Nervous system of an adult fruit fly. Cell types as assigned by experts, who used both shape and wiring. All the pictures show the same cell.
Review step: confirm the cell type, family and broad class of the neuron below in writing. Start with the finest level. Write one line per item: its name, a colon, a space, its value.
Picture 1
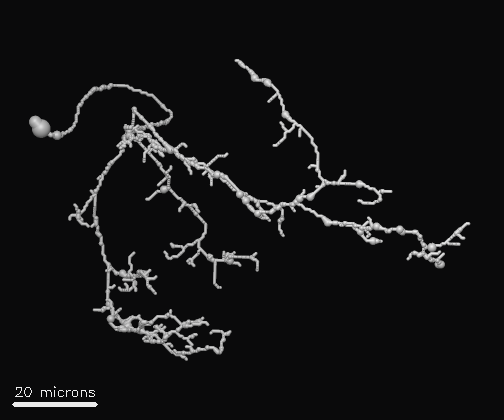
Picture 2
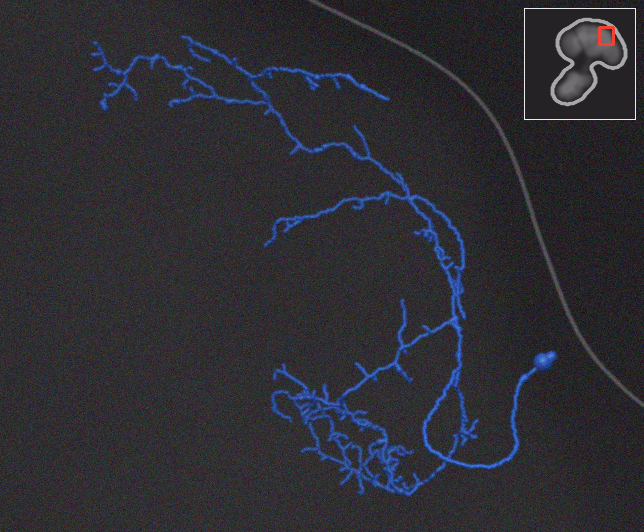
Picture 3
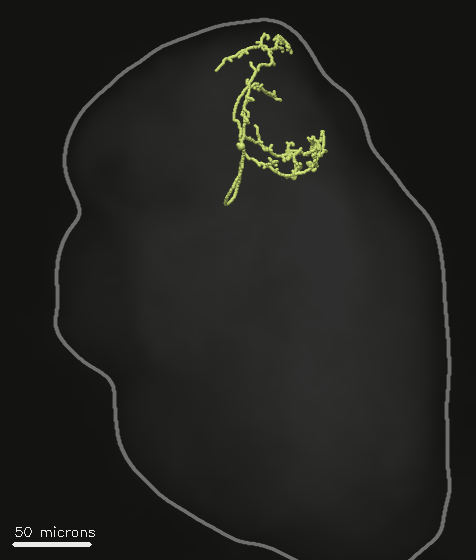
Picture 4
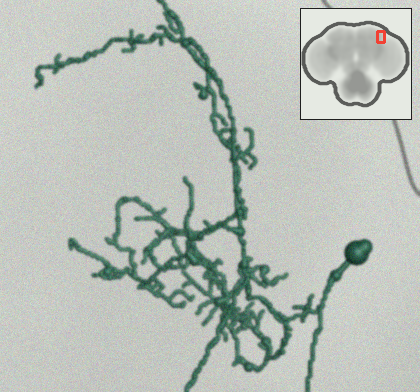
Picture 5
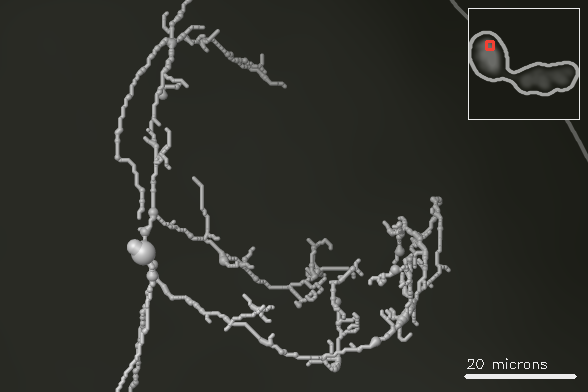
cell type: LHAV4d1
family: hemilineage LHl1
broad class: central-brain intrinsic neuron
